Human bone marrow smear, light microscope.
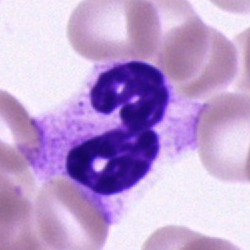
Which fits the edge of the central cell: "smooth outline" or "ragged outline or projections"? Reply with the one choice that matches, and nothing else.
Ragged outline or projections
